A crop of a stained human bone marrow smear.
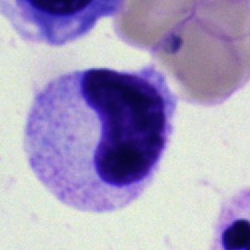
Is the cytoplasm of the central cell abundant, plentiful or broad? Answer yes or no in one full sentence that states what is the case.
Yes, the cell has plenty of cytoplasm around its nucleus.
